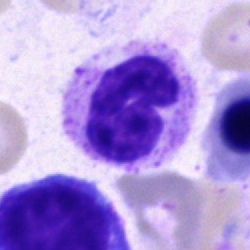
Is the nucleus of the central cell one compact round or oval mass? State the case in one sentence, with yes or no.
No, the nucleus is not a compact round or oval mass but a curved band without separate lobes.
